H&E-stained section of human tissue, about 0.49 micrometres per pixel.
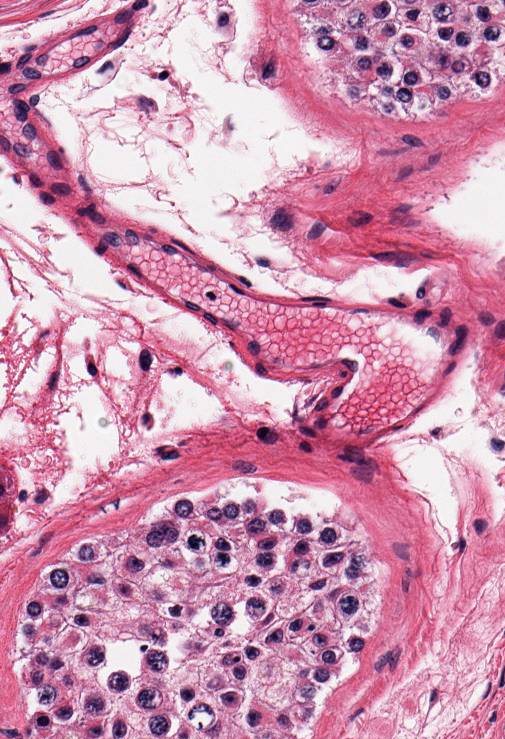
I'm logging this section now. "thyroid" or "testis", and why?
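This is testis. Two cell-packed tubular profiles lie at the top right and along the bottom, separated by loose tissue.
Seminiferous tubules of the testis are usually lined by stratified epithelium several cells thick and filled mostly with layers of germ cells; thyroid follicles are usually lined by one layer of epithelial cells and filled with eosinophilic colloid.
Here the tubules are packed with many rounded cells with large round nuclei, some showing coarse, clumped dark chromatin. The central channel holds a pale pink meshwork of small, closely packed polygonal outlines.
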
